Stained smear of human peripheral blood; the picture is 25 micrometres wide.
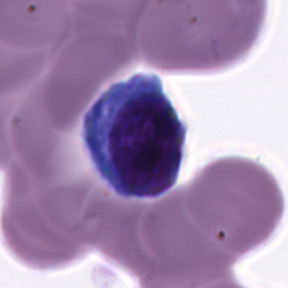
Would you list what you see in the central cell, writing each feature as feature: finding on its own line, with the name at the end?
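Outline: irregular, small angular bumps, not smoothly round
Size of nucleus: large, filling most of the cell
Placement: toward the right side
Cytoplasm: widest band along the left
What it is: plasma cell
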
